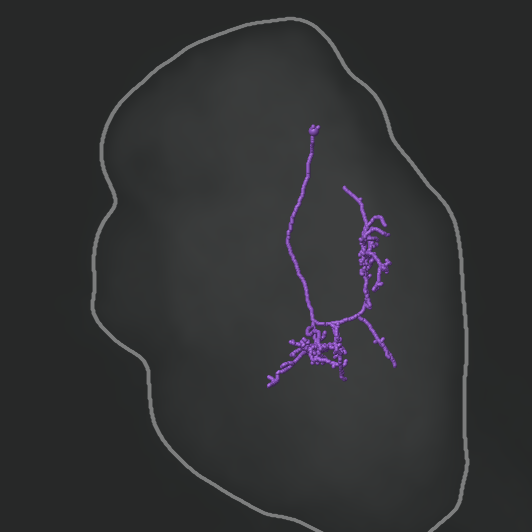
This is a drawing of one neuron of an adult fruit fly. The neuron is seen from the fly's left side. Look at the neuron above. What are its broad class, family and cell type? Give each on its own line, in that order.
central-brain intrinsic neuron
hemilineage DM1_antero_ventral
WED098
